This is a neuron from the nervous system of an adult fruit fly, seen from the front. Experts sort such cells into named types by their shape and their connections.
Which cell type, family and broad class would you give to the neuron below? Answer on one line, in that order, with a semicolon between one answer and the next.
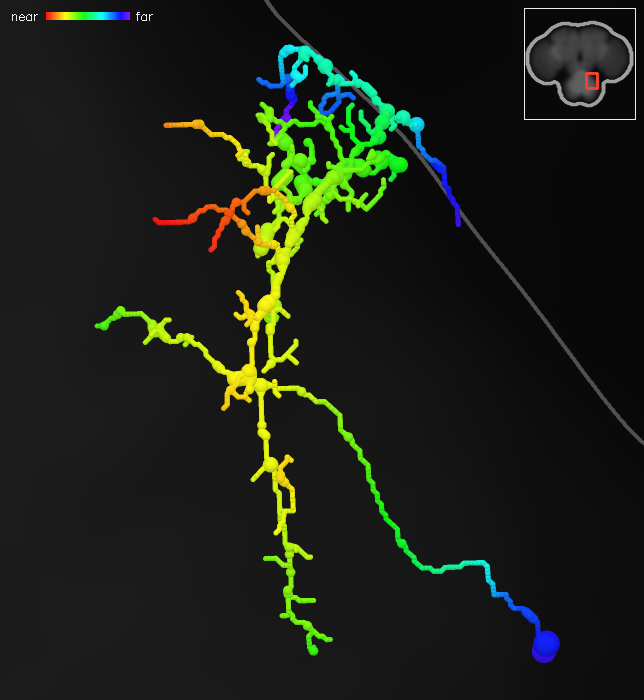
IN08A045; hemilineage 08A; nerve-cord intrinsic neuron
